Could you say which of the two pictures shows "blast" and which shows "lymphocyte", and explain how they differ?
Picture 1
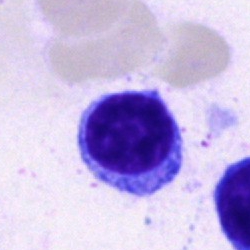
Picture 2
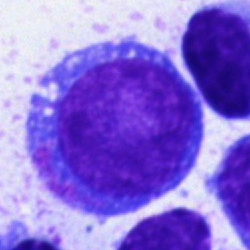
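First on the list: the lymphocyte is in picture 1 and the blast in picture 2. Chromatin comes next; in the lymphocyte it is dark purple and coarsely clumped, while in the blast it is fine and evenly dispersed.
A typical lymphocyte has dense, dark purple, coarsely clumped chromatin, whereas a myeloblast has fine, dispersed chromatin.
Nucleolus: none distinct in the lymphocyte.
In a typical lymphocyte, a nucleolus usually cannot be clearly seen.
Cytoplasm: blue in both; in the lymphocyte the nucleus lies toward the top, leaving the widest band below it, while in the blast the rim is wider on the left side of the nucleus than on the right. Contents of the cytoplasm: the blast holds a few reddish-purple granules in its lower-left part and a few small clear vacuoles in its upper-left part. Outline last: a small pointed tip juts from the upper right of the lymphocyte, and the blast is round with a slightly irregular, fuzzy edge. Pale red cells lie just above the lymphocyte.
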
